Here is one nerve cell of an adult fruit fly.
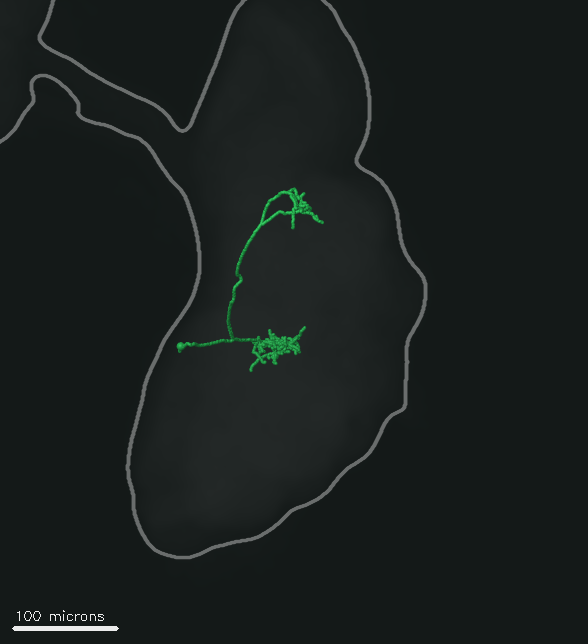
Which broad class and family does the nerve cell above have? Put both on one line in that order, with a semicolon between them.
central-brain intrinsic neuron; hemilineage DM6_ventral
